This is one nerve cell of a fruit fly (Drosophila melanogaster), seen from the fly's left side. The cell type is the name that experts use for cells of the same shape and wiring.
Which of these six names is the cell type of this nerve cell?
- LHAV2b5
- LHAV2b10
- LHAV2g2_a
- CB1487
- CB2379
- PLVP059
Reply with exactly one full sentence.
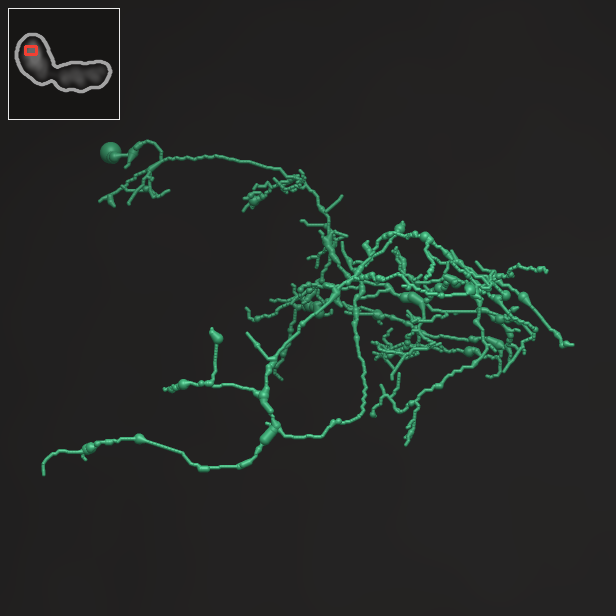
The cell type to which this nerve cell belongs is PLVP059.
